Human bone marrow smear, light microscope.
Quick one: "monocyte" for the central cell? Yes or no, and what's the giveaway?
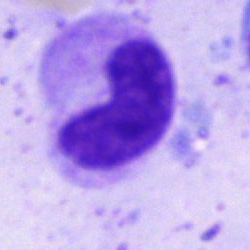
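I would set monocyte aside here: this looks to me like a metamyelocyte. The chromatin is what I check first, and it is dark purple and fairly dense.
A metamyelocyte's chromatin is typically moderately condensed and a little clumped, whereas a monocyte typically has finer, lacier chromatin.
Dense chromatin like this sits better with metamyelocyte than with monocyte. Next, the cytoplasm: pale lilac, widest at the upper left within the notch of the nucleus, and without clear vacuoles.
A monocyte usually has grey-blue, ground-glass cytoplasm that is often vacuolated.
Pale lilac is not grey-blue, so the cytoplasm counts against monocyte too. Finally, the nucleus is curved like a kidney bean with its notch facing the upper left, and I can see no nucleoli in it.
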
